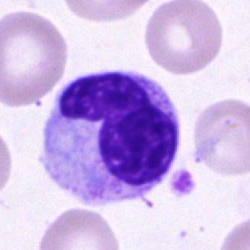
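Band neutrophil, centre of the field: the nucleus is folded over on itself in a bent, curved shape. It lies toward the upper right of the cell, leaving most of the cytoplasm at the lower left. The cytoplasm is pale greyish blue and forms a wide area beside the nucleus rather than a thin rim.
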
